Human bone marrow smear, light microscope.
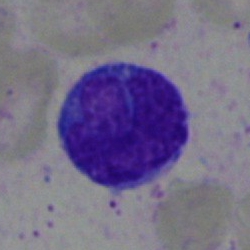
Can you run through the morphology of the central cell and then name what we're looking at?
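Round and smooth, the outline bounds a cell whose cytoplasm is only a thin blue rim around the nucleus. No granules are visible in that cytoplasm. No vacuoles are seen anywhere in the cell. It is a blast.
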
